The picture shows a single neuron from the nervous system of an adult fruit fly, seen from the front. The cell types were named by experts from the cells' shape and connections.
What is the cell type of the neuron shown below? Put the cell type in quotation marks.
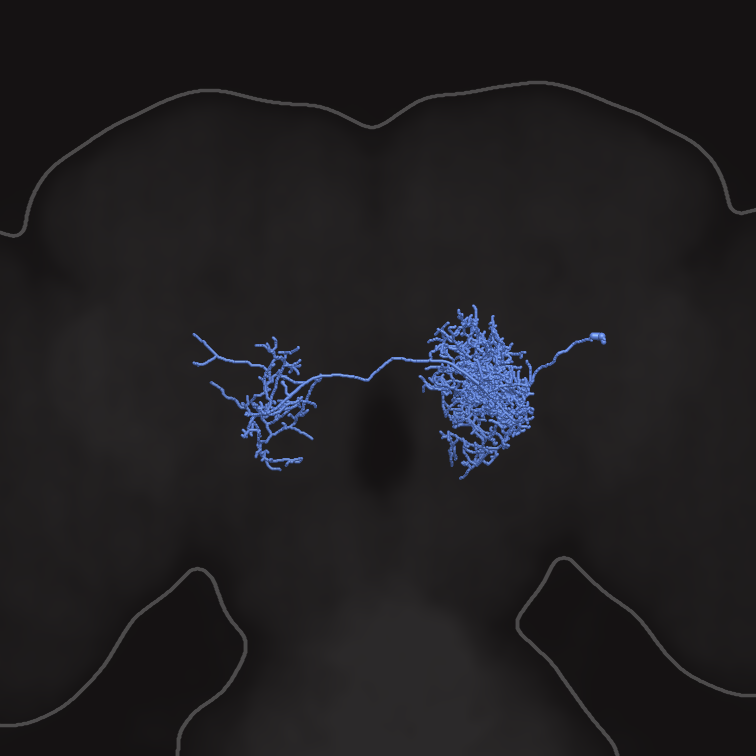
"LAL108"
